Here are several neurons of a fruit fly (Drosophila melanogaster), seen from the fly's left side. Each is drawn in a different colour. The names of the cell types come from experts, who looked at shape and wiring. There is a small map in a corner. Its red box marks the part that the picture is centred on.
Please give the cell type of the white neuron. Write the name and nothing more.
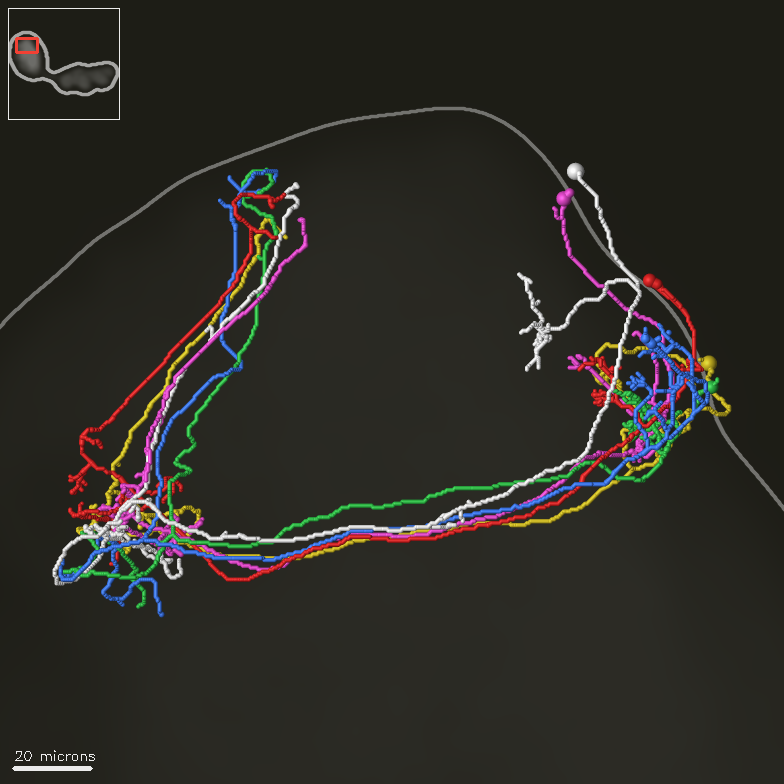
KCab-p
